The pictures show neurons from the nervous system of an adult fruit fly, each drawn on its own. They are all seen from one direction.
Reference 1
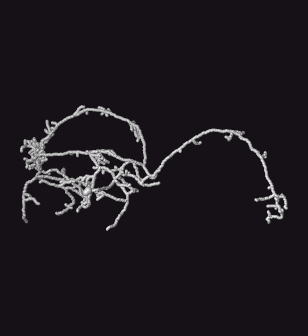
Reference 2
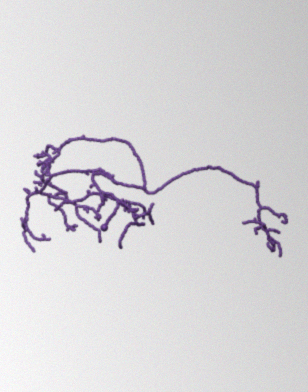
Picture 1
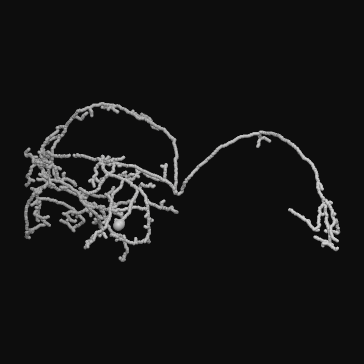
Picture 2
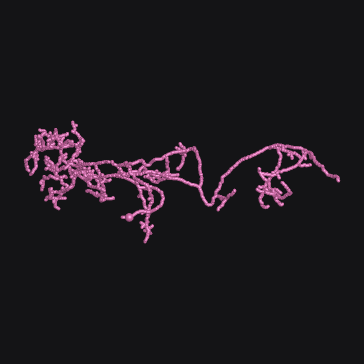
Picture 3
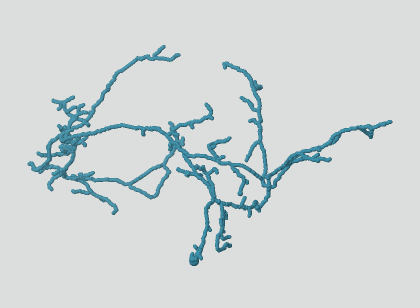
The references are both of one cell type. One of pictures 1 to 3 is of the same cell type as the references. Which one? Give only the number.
1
